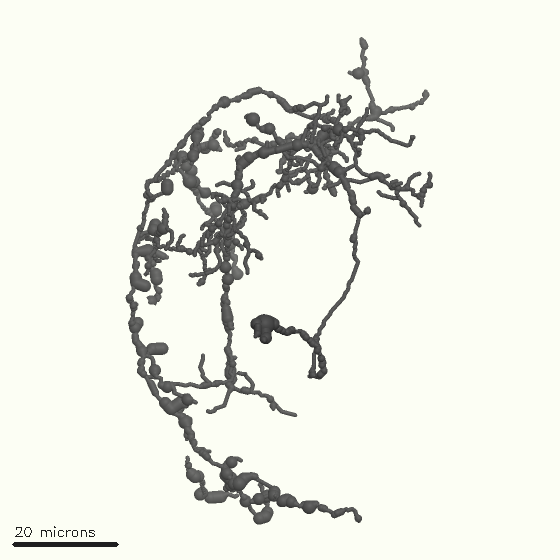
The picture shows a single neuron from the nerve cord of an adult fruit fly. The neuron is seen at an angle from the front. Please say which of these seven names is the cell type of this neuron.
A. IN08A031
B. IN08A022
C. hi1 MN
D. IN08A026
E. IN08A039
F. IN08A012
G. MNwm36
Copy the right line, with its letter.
B. IN08A022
